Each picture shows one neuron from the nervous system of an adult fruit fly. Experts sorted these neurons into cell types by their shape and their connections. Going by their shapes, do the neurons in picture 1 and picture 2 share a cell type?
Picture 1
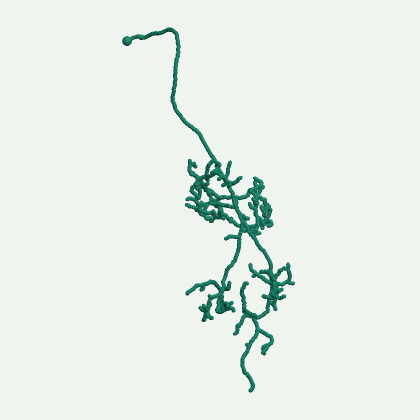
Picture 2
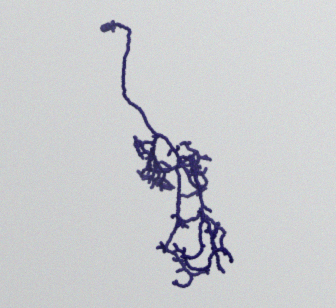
no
